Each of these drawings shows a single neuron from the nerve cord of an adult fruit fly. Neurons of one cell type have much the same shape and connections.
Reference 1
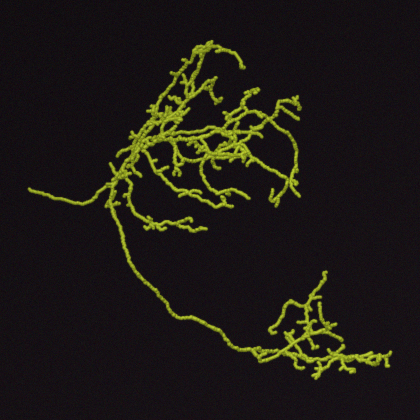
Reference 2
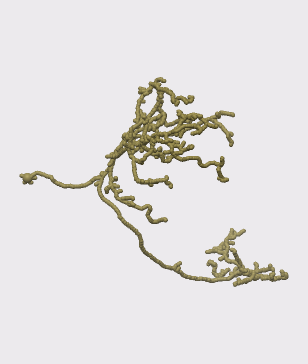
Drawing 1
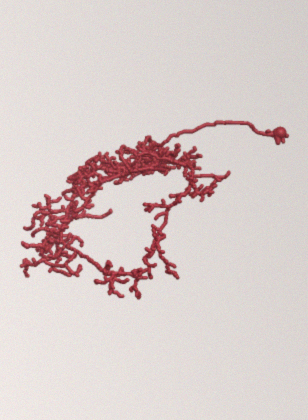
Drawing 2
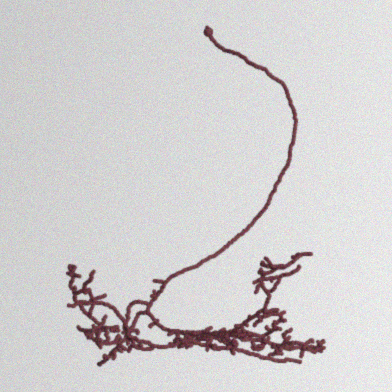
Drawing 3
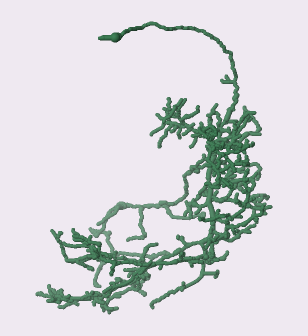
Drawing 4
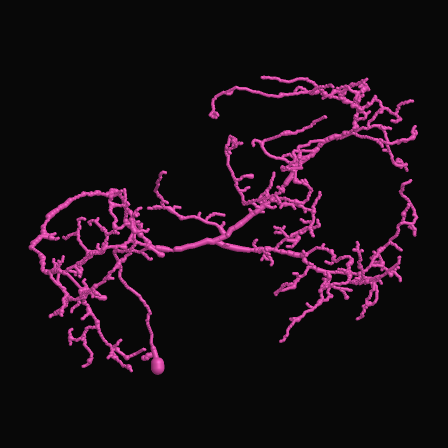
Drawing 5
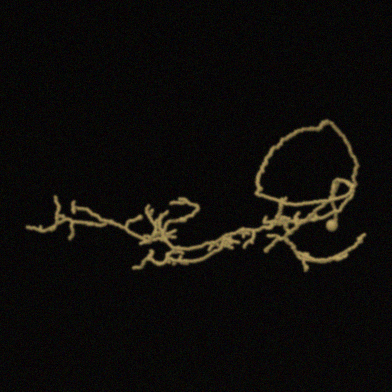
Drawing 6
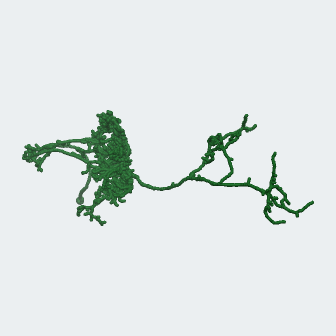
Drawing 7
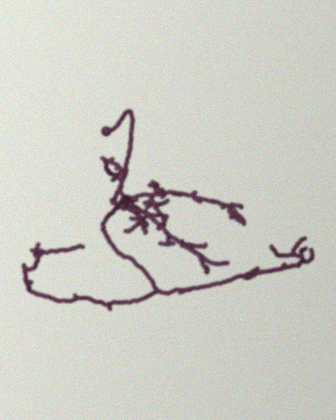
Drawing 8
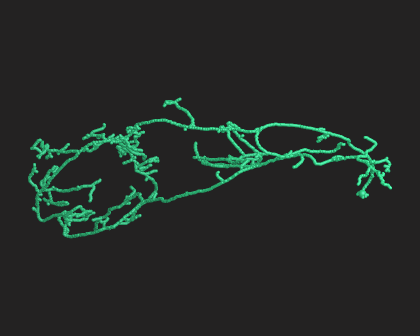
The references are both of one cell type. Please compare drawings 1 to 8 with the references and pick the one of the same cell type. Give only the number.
4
